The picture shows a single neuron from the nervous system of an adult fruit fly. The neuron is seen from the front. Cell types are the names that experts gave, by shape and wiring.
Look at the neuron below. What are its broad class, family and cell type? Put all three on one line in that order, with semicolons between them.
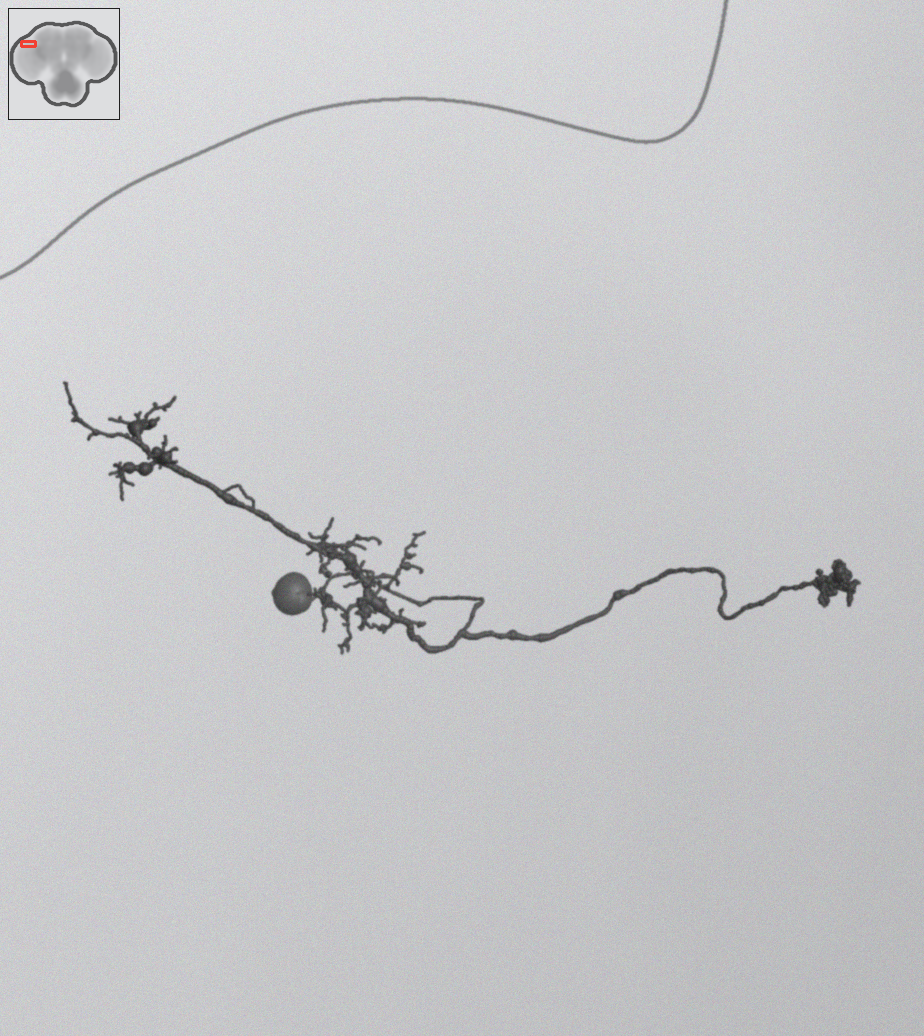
optic-lobe intrinsic neuron; T; T2a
